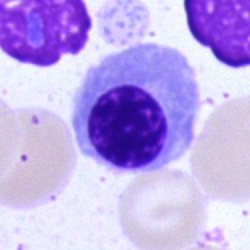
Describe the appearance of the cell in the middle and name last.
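The outline is roughly round, its edge slightly uneven. The nucleus sits off-centre, low in the cell. Its chromatin is dark purple and coarsely clumped, with small paler patches between clumps. A moderate cytoplasmic rim is widest above the nucleus. This is an erythroblast.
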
